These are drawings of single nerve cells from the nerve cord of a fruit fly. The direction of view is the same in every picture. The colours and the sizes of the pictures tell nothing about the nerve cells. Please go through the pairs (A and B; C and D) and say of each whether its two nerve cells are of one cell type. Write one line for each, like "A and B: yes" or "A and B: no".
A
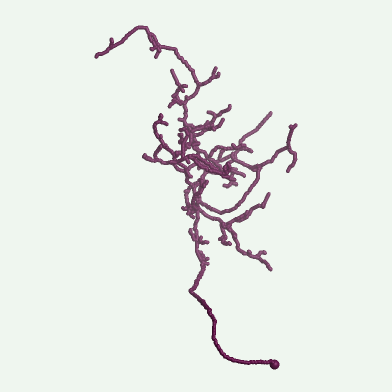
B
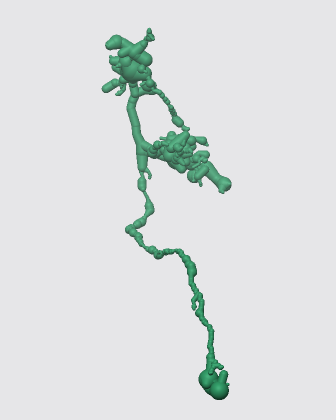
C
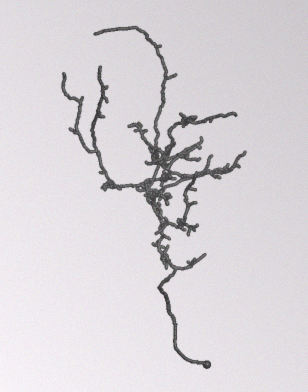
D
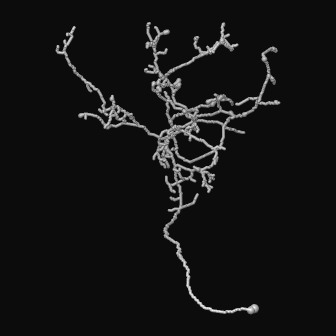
A and B: no
C and D: yes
